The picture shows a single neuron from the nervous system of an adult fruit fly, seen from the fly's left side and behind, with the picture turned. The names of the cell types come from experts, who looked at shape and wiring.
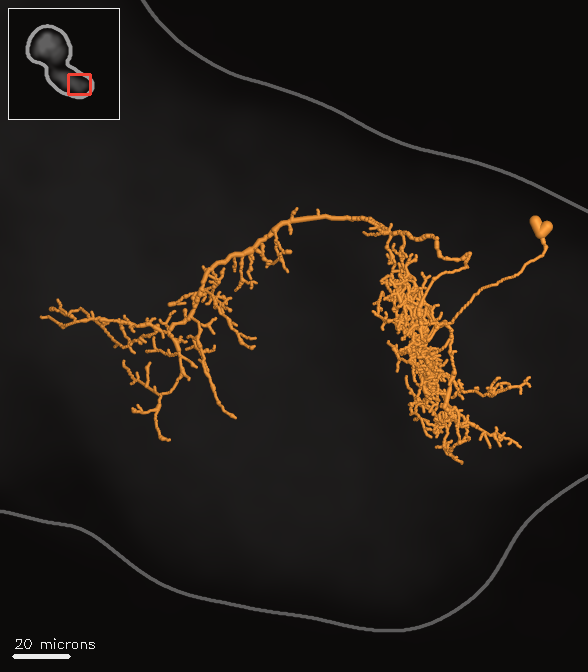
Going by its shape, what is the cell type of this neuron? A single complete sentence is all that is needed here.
It is INXXX100 that names the cell type of this neuron.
